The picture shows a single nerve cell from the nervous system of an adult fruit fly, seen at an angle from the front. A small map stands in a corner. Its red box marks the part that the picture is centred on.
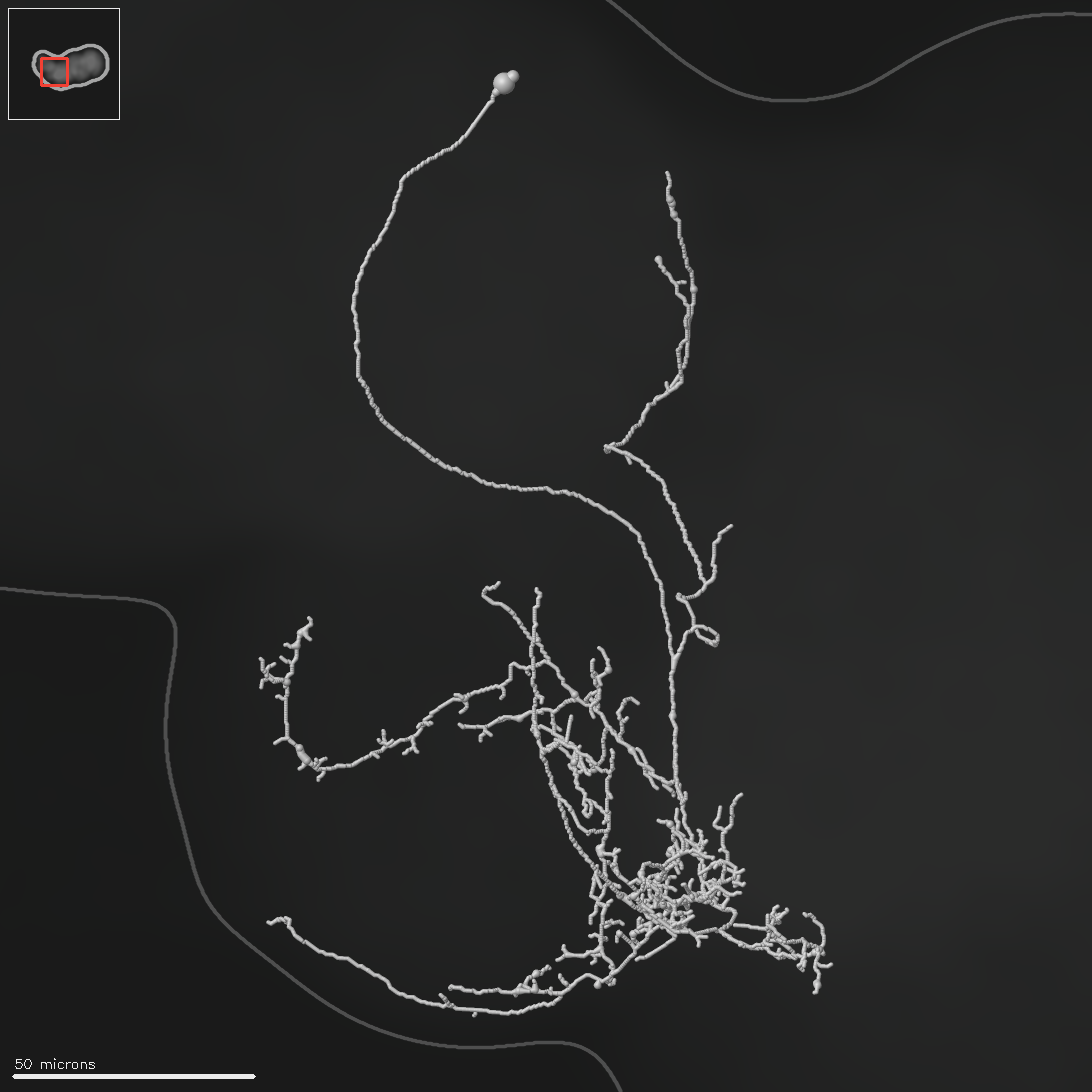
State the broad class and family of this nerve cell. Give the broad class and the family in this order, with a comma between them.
nerve-cord intrinsic neuron, hemilineage 23B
